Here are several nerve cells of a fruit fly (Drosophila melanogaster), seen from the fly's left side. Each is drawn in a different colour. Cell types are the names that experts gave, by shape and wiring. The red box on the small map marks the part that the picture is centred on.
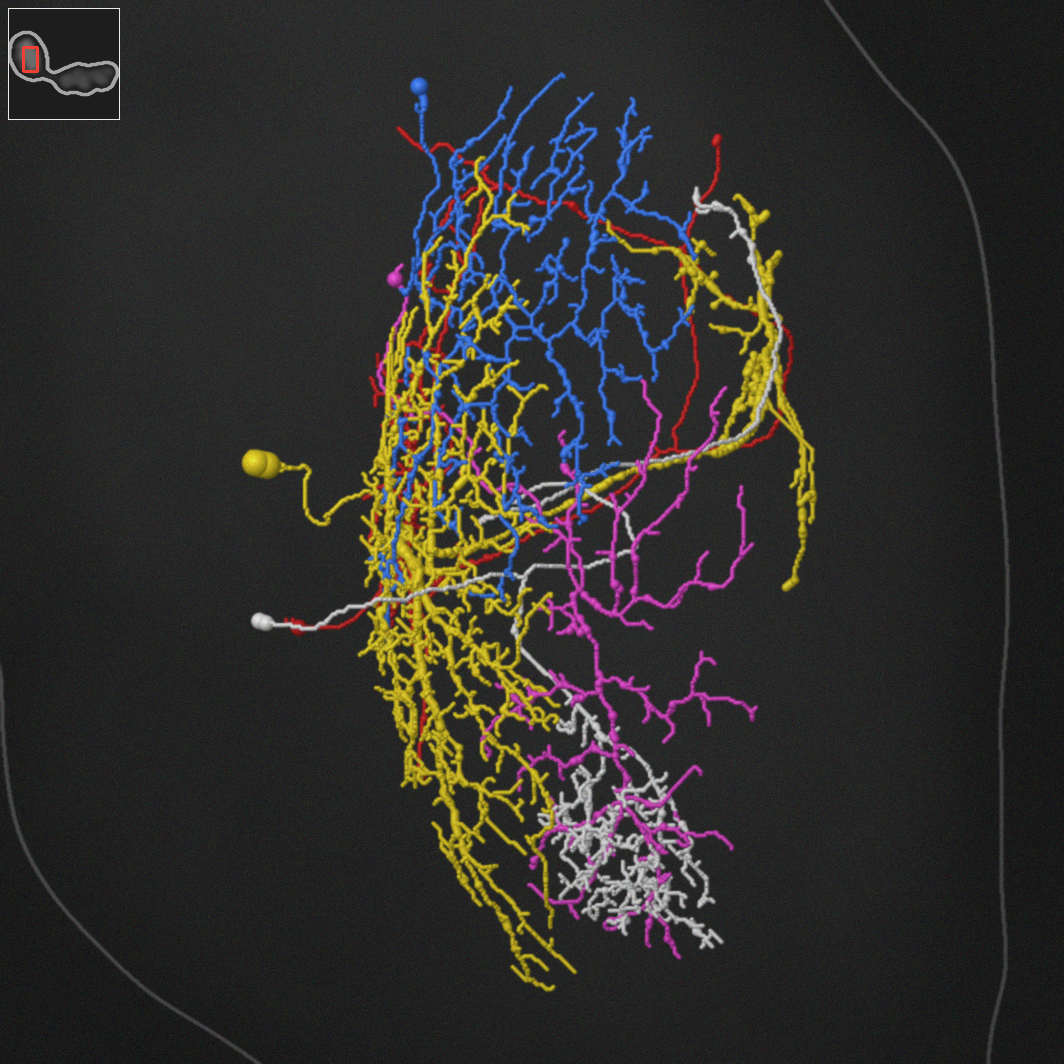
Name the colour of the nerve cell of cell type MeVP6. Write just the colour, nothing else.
white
